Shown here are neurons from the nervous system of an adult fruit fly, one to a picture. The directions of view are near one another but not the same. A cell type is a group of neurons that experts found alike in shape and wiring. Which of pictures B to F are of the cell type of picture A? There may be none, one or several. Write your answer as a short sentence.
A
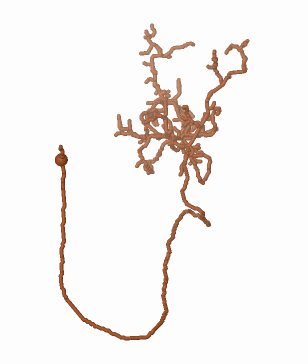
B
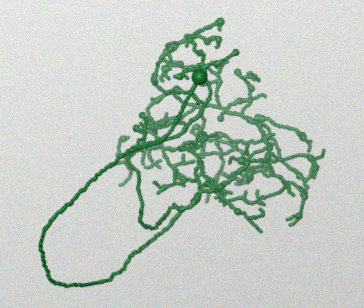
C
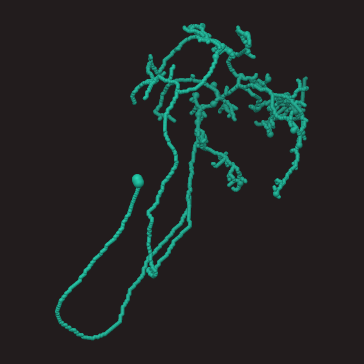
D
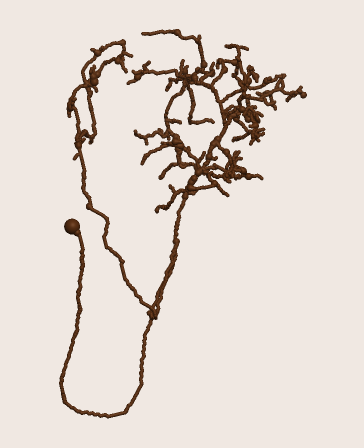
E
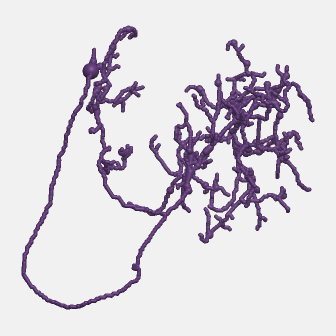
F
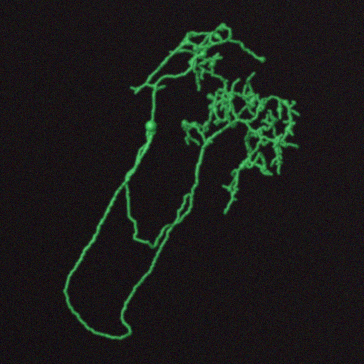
None of them is of the same cell type.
